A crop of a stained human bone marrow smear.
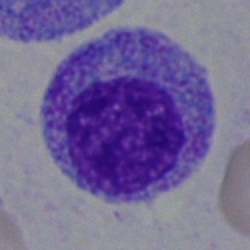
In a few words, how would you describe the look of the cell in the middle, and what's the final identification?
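Working through the features in turn: the outline of the cell is round and smooth, and its surface has no projections. The nucleus lies toward the lower part of the cell. The cytoplasm is packed with fine purple granules. This cell is a myelocyte.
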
